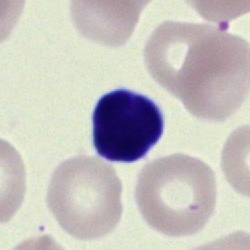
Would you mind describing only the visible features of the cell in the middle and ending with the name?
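This cell is roughly round, with a slightly uneven edge. Its nucleus fills almost the whole cell. The chromatin is very dark purple and densely condensed throughout. No vacuoles are seen in the cell. The cell is a lymphocyte.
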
